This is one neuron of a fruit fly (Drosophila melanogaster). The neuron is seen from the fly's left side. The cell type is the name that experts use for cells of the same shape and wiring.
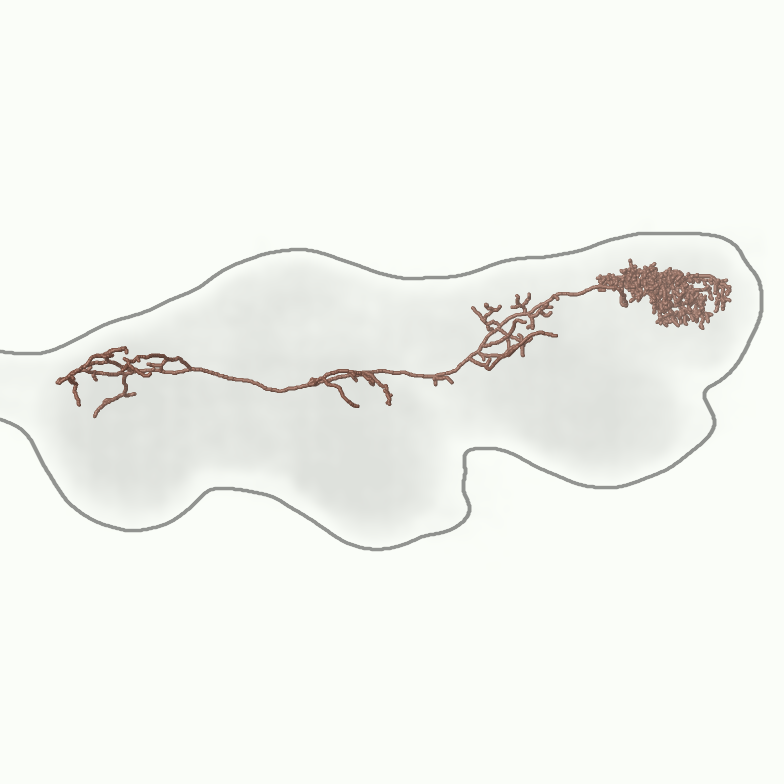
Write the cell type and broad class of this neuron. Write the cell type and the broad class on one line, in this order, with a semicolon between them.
INXXX096; nerve-cord intrinsic neuron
